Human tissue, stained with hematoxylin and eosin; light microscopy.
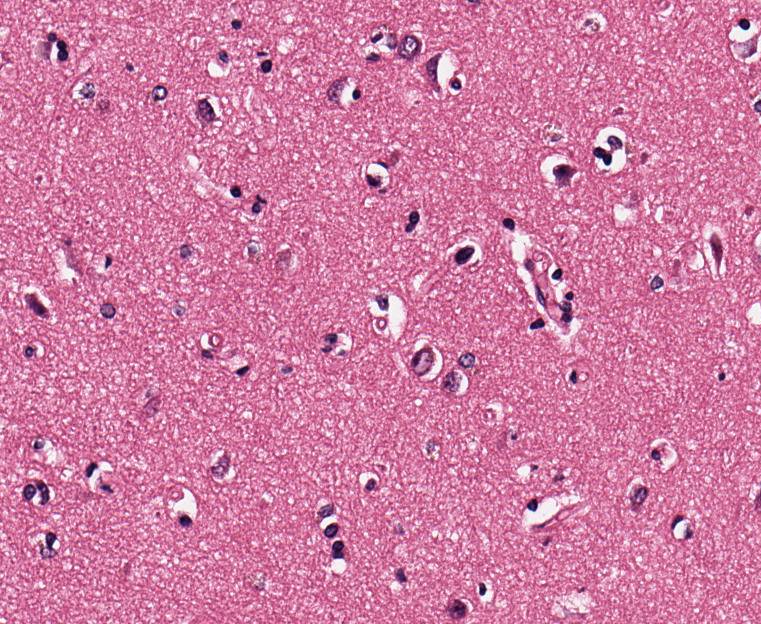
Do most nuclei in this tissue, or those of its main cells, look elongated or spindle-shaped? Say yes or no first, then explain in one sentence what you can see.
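No. Most nuclei are small, round and darkly stained without visible nucleoli.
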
